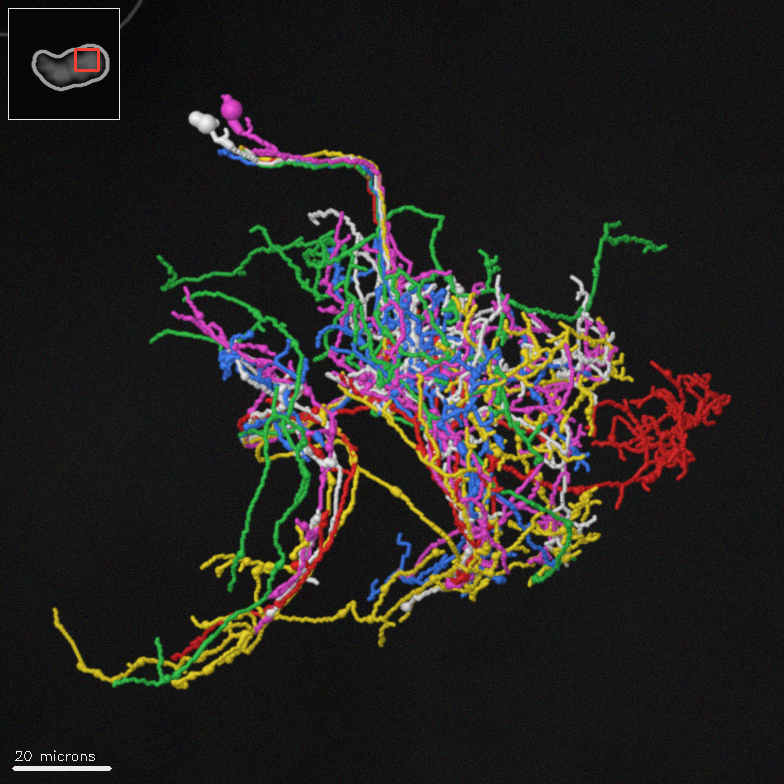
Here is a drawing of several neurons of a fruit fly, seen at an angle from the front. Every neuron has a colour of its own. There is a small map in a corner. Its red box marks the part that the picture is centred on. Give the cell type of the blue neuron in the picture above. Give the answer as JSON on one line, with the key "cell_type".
{"cell_type": "CB0951"}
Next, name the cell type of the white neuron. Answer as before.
{"cell_type": "CB1062"}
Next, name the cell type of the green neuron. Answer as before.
{"cell_type": "CB3574"}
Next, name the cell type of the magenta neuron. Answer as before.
{"cell_type": "SMP138"}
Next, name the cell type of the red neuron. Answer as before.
{"cell_type": "MBON25"}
